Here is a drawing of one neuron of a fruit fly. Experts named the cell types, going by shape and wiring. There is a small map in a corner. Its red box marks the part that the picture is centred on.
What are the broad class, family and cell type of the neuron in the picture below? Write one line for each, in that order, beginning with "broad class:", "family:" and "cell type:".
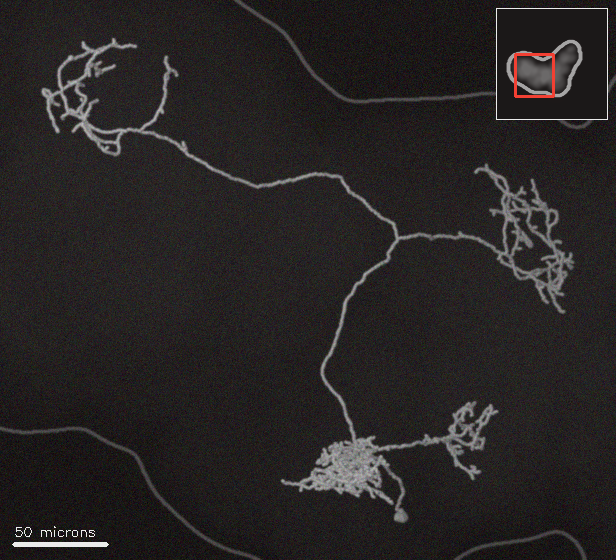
broad class: central-brain intrinsic neuron
family: hemilineage ALl1_ventral
cell type: SLP239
